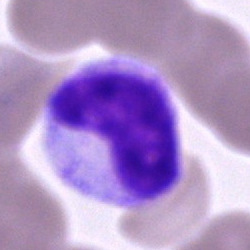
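Metamyelocyte at the centre of a stained human bone marrow smear. Its curved nucleus, with an indentation facing the lower left, fills the upper and right parts of the cell. The chromatin is deep purple with darker clumped patches. Pale lilac-blue cytoplasm lies in the lower left of the cell.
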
